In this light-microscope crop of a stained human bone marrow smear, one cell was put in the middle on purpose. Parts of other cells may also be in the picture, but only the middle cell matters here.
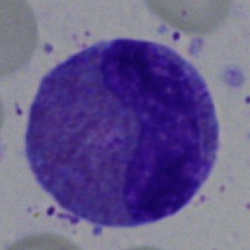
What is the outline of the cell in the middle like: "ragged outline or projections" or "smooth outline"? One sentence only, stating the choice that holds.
Smooth rather than rough is the outline of this cell.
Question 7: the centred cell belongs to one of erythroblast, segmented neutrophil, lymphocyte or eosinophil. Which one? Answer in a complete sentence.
In the central position of this crop, the cell is an eosinophil.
